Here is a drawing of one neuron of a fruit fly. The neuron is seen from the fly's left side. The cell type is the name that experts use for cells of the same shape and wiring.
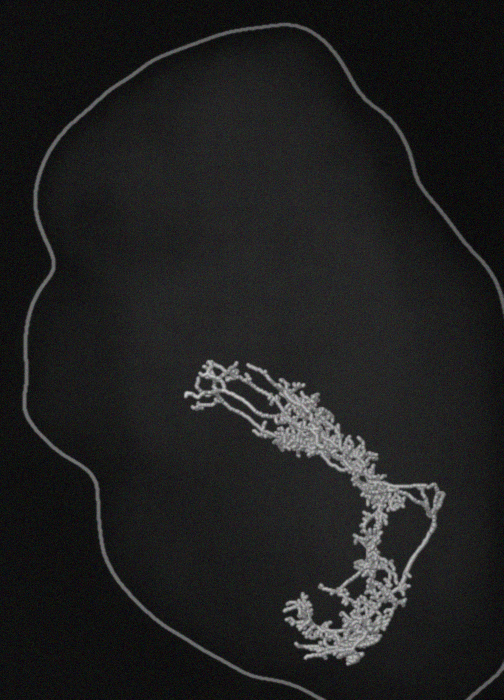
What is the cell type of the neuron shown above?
GNG562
